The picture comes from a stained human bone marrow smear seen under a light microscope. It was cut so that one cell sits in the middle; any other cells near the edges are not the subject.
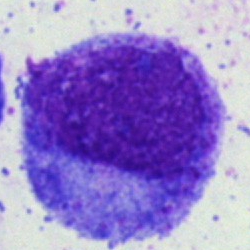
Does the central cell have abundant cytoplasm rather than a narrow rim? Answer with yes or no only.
Yes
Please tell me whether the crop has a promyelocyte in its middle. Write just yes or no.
yes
